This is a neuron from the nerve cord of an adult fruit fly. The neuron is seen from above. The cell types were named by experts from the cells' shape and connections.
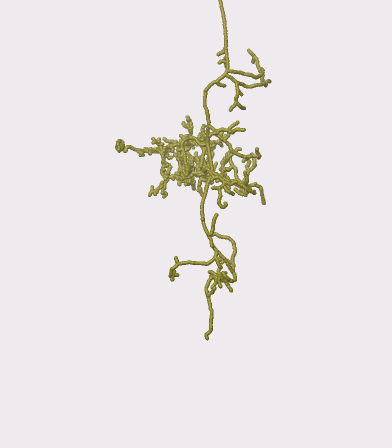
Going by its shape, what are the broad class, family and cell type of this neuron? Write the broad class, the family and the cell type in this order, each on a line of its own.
ascending neuron
hemilineage 18B
AN18B004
